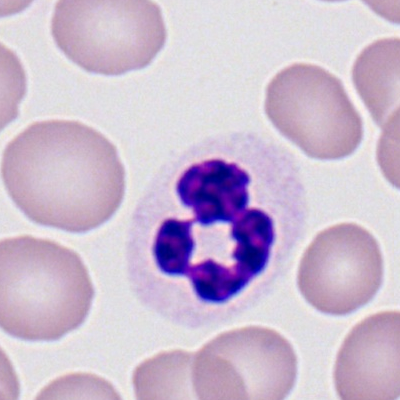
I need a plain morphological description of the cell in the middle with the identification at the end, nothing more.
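Checking the nucleus first, it is divided into four lobes, arranged in a ring around a pale central space. Checking the cytoplasm next, it is pale pink and contains fine, faint granules. The cell is a segmented neutrophil.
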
